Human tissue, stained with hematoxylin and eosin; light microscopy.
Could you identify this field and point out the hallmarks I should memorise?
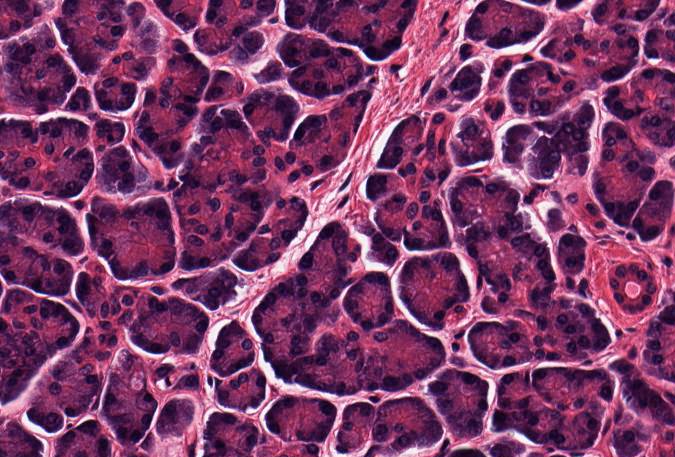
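So: what fills nearly the whole field is exocrine pancreas. The acini are rounded and closely packed, and their cells are pyramidal, each with a round, darkly stained nucleus at the outer, basal end.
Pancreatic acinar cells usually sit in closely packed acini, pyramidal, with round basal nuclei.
The cytoplasm here is densely stained purple-red, not pale and foamy.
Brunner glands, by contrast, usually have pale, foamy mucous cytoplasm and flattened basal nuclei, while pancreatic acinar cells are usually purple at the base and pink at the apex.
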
